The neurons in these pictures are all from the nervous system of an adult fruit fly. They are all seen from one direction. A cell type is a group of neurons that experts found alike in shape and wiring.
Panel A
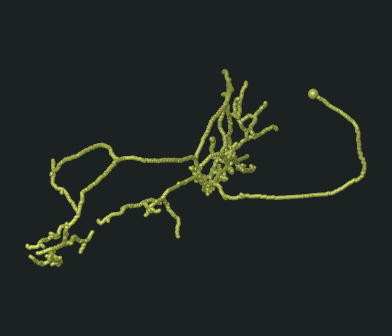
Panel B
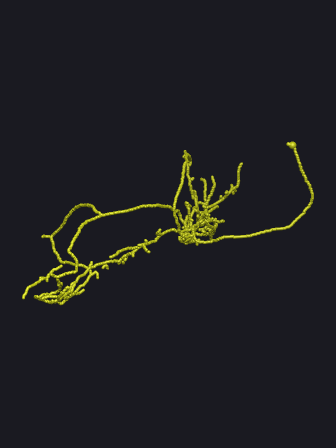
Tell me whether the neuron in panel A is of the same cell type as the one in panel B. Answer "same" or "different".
same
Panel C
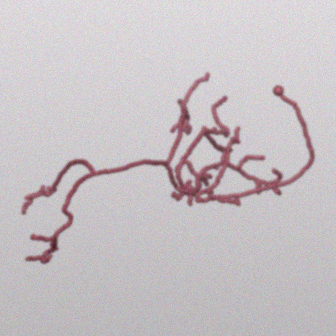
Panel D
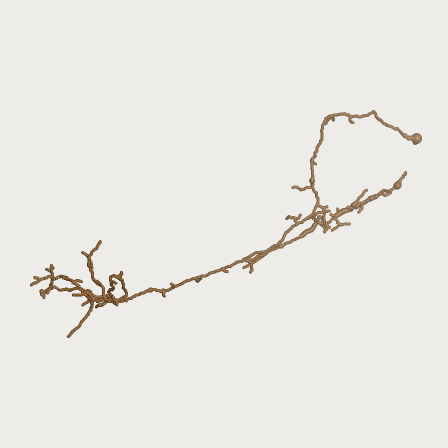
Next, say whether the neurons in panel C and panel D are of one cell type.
different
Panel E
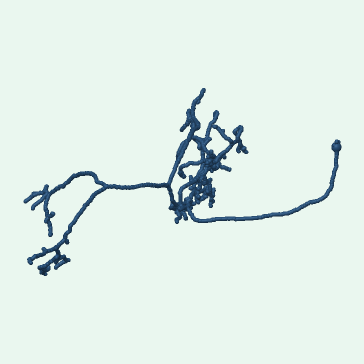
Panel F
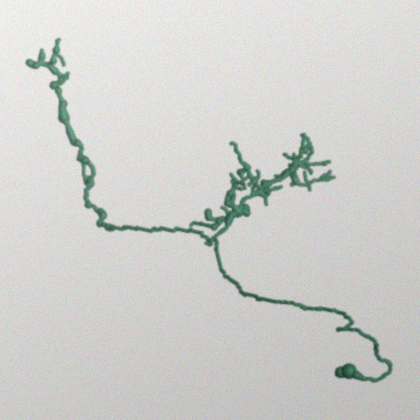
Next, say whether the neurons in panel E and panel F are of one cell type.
different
